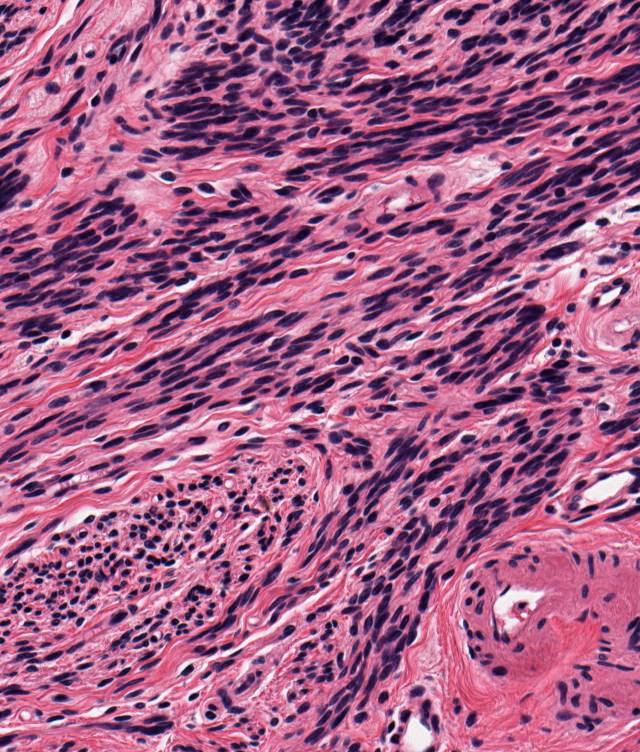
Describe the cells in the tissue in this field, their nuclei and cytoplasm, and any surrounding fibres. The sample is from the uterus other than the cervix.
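I notice densely cellular bands of crowded dark nuclei alternating with paler, less cellular collagenous areas. The spindle cell nuclei look elongated, dark and tapered, many slightly wavy. Cytoplasm seems scant and pale pink, cell borders indistinct. Lower left holds a cluster of small, round, dark nuclei.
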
